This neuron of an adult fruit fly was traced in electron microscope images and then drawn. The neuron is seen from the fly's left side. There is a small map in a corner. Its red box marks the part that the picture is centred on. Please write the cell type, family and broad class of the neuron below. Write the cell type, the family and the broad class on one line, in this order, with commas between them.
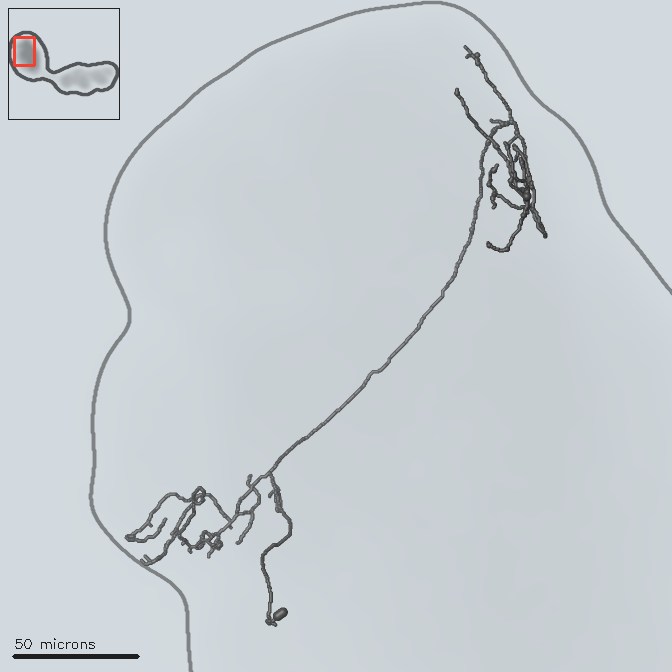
M_lvPNm38, hemilineage ALlv1, central-brain intrinsic neuron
